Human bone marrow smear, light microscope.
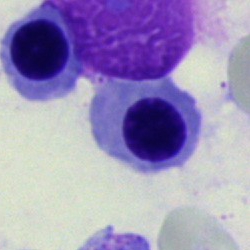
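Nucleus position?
Off-centre, toward the right.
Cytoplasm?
Pale greyish-blue, no granules.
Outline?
Irregular, small bumps along the edge.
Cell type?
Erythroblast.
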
